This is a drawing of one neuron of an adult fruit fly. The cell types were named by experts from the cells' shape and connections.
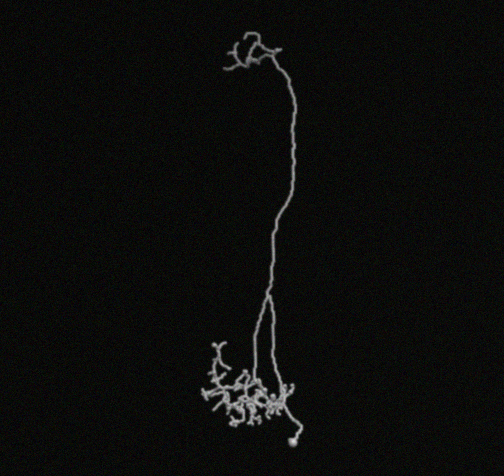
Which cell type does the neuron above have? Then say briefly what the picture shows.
The cell type is LoVP7. It is a visual projection neuron. Its cell body lies at the bottom of the picture. In this view it is more than twice as tall as it is wide.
